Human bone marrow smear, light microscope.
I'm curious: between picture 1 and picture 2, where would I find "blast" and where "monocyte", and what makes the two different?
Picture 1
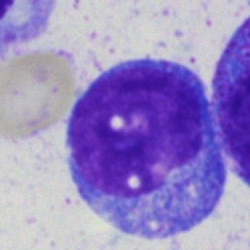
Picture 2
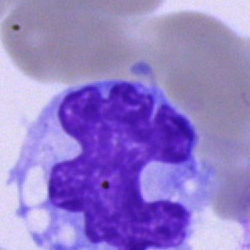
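Picture 1 shows a blast, and picture 2 shows a monocyte. The blast is round to slightly oval with a smooth edge, and its finely granular chromatin stains dark purple. Two small, sharply outlined white round spots lie over its nucleus, and a pale grey, non-nucleated red cell lies just to its left. In the monocyte, by contrast, no distinct nucleolus can be seen in the nucleus.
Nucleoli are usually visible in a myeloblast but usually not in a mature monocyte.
The monocyte's cytoplasm is pale lilac-blue and holds several clear vacuoles.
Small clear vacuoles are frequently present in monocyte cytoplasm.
Neither cell shows distinct granules in its cytoplasm. Red cells lie against the upper edge of the monocyte.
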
